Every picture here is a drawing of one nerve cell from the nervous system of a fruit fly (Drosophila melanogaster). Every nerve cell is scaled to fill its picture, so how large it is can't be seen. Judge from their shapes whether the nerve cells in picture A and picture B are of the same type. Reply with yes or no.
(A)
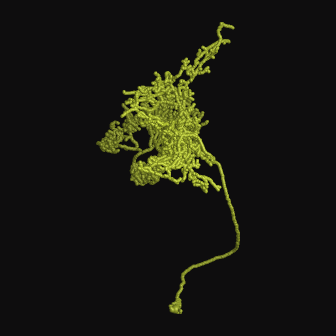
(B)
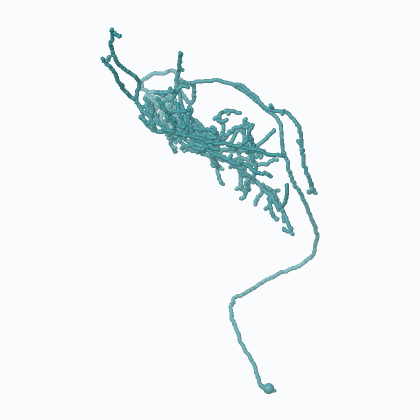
no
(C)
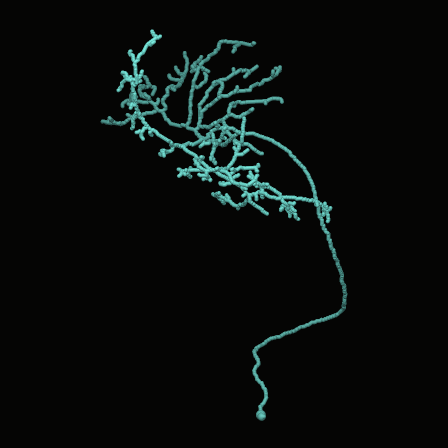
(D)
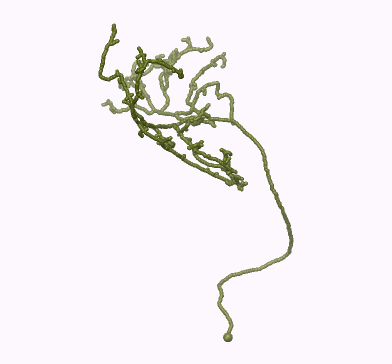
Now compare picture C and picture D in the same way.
yes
